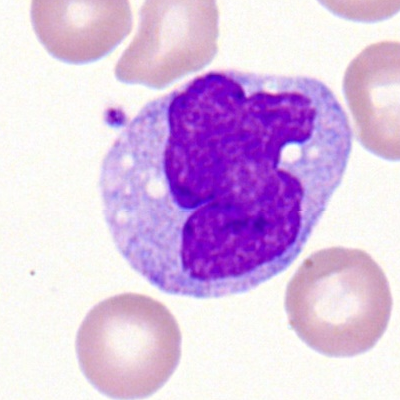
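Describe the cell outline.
Smooth and rounded, without long projections.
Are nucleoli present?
No distinct nucleoli are visible in the nucleus.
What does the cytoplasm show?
Only a faint, fine, dusty granularity with no coarse granules, and several small clear vacuoles scattered through it.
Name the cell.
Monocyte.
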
